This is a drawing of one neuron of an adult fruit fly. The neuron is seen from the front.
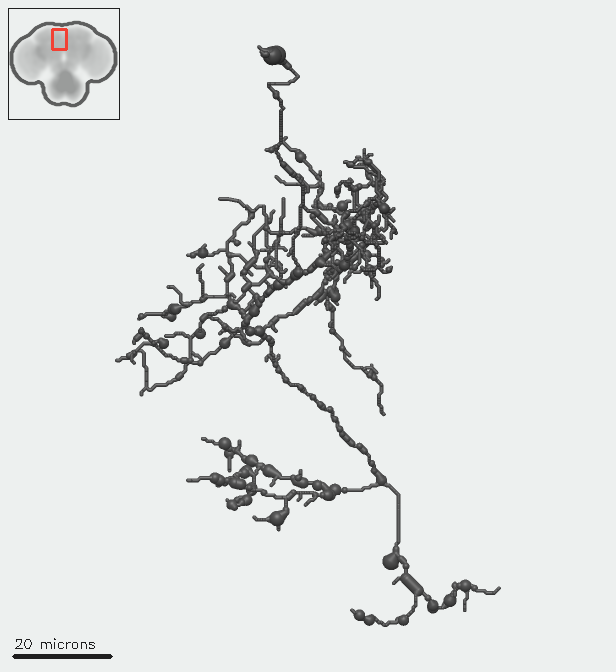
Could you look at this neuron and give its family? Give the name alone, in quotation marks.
"hemilineage SMPad2"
